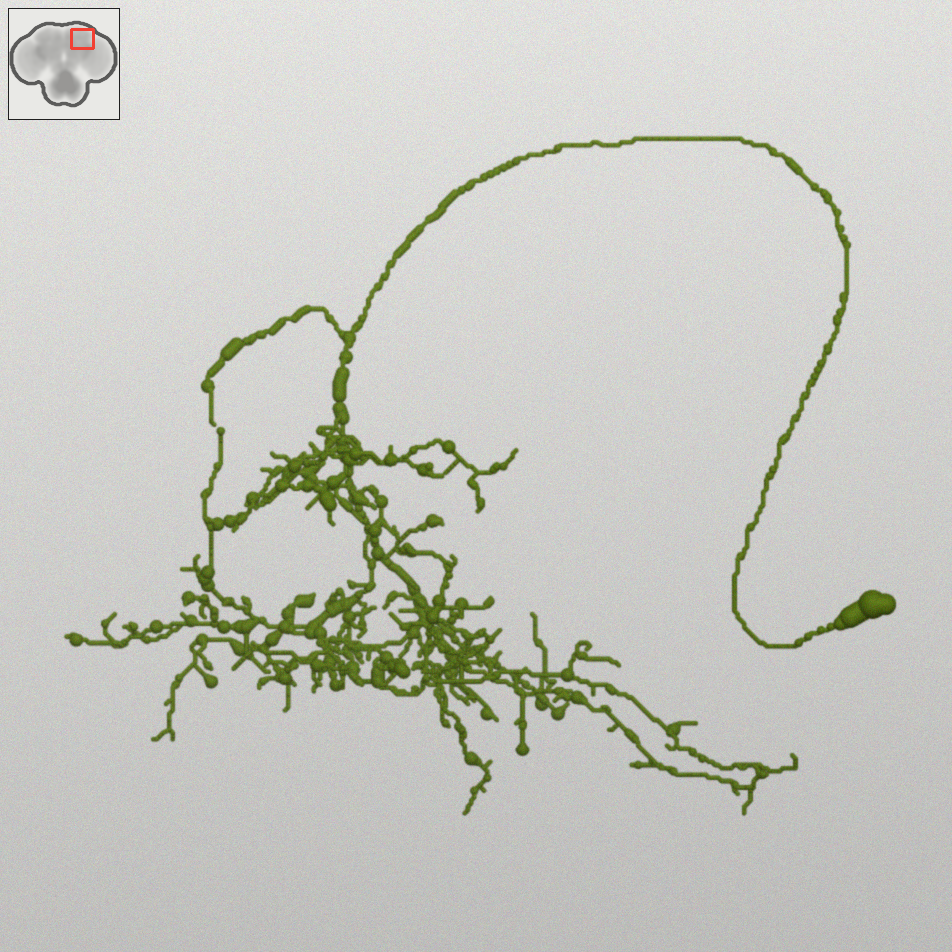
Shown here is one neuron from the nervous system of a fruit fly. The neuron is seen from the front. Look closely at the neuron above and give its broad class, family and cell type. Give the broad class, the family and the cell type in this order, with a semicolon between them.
central-brain intrinsic neuron; hemilineage SLPav2; CL015_b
